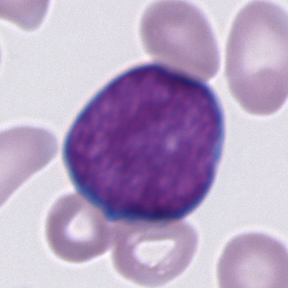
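Myeloblast, the cell at the centre of the smear. Looking closely, the thin rim of cytoplasm is deep blue, and the chromatin seems finely stippled and evenly spread, with no coarse dark clumps. I can find no granules in the cytoplasm, nor any vacuoles in the cell.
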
